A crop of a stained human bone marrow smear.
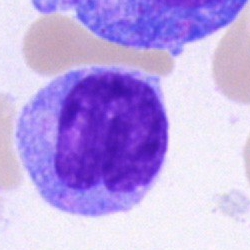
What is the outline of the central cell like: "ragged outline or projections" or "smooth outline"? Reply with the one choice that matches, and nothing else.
Smooth outline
